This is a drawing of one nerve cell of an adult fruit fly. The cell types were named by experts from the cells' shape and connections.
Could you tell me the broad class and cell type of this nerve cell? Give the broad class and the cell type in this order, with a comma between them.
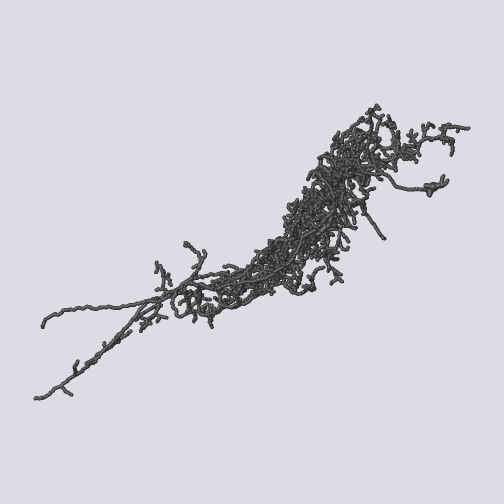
nerve-cord intrinsic neuron, INXXX100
